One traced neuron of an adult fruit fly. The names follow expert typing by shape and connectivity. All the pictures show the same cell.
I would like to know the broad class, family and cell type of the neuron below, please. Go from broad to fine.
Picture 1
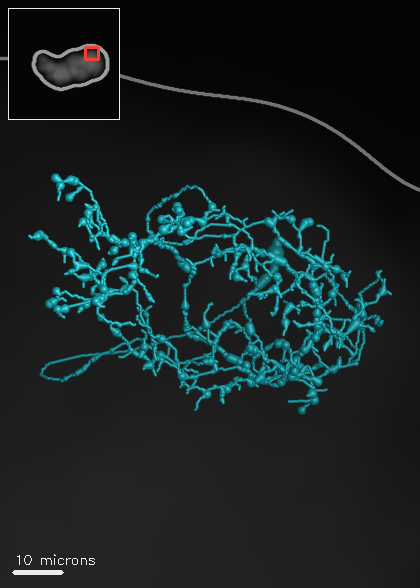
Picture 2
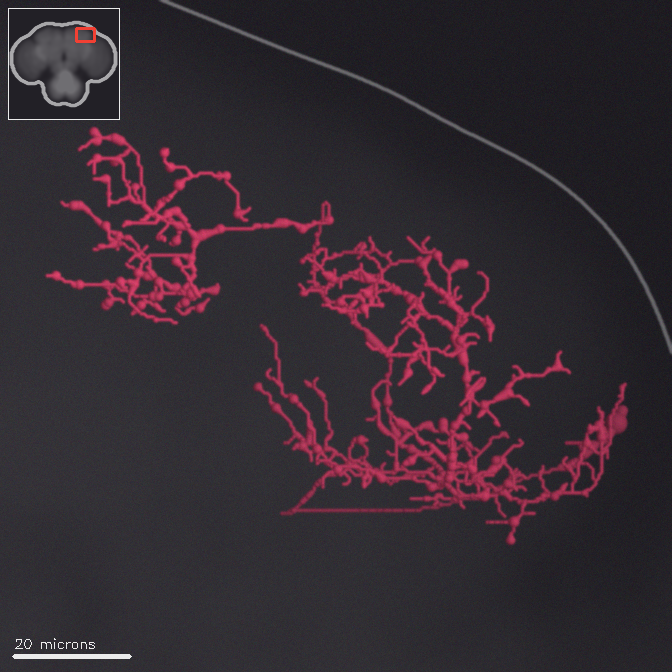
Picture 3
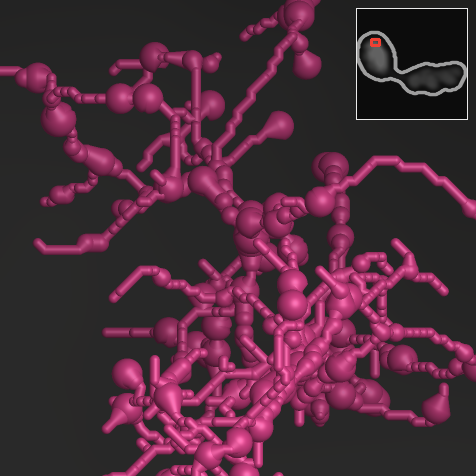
central-brain intrinsic neuron; hemilineage LHp1; LHPV4h3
